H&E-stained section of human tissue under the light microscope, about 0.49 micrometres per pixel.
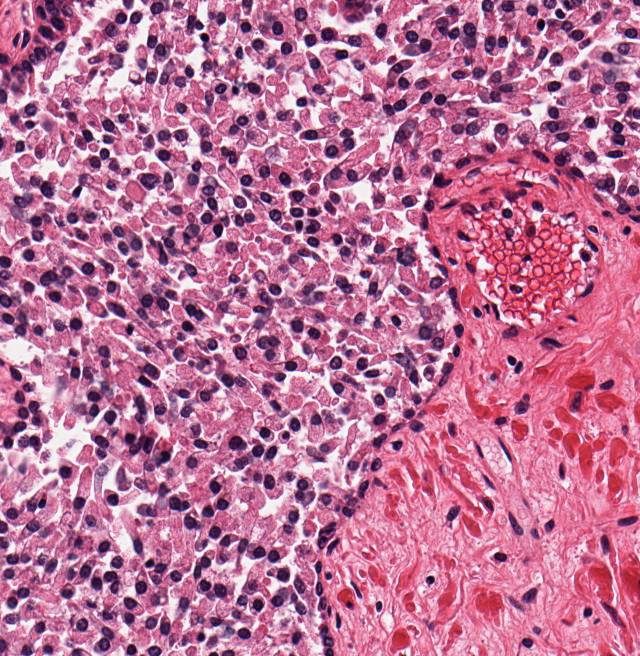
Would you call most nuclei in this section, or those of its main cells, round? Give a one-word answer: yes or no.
Yes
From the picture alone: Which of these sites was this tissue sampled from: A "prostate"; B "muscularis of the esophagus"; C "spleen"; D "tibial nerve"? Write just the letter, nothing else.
A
